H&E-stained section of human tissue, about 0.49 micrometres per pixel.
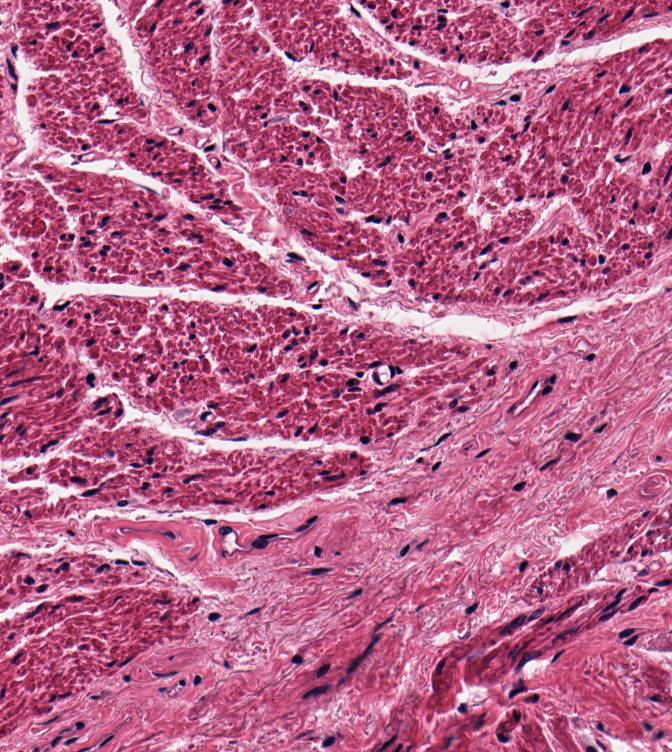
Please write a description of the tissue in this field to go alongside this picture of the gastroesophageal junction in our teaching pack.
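Cross-cut muscle bundles stain a deep eosinophilic red-pink, darker than the connective tissue around them. Between the muscle areas, a band of paler pink, wavy fibrous connective tissue crosses the lower middle of the field. In this connective tissue, lower left of centre, lies a small vessel with a thick pink wall. Neither fat cells nor epithelium appear anywhere.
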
